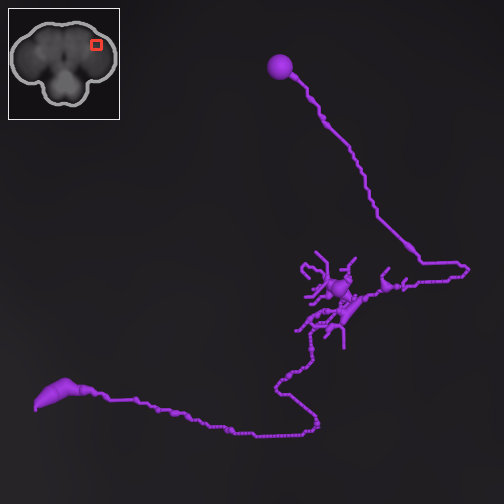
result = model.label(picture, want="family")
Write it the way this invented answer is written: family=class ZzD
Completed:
family=Tm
